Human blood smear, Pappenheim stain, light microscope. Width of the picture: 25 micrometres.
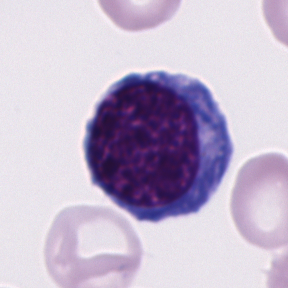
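Normoblast, centre of field, stained peripheral blood smear. Round cell, edge slightly uneven and bumpy. Nucleus off-centre, pushed to the left. Cytoplasm a deep blue rim, widest on the right. No visible granules.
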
